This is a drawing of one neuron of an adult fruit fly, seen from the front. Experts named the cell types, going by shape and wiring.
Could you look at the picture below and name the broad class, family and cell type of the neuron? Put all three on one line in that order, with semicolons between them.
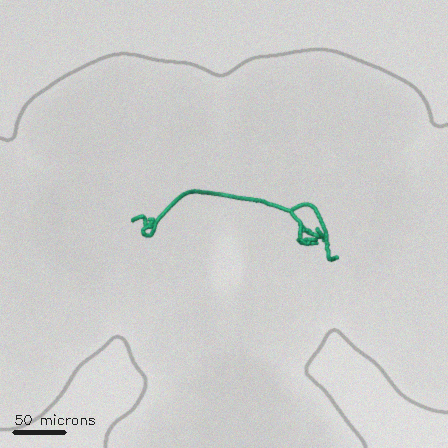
sensory neuron entering the brain; class olfactory; ORN_VA1d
